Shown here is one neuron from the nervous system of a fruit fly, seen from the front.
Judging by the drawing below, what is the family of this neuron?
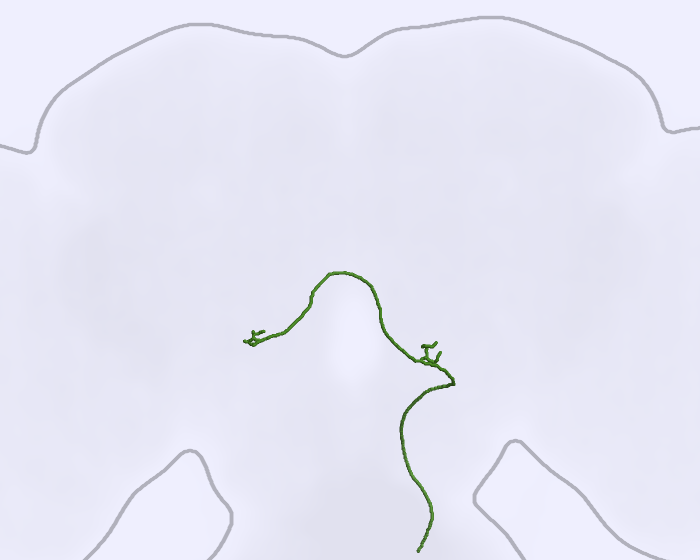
class olfactory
